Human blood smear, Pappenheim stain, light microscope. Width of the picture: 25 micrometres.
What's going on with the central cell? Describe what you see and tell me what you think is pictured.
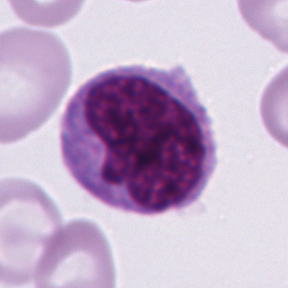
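Apart from a small ragged bulge of cytoplasm sticking out at the upper right edge, the cell outline is roughly round. That cytoplasm is pale greyish-blue, and a deep notch cuts into the left side of the nucleus. You're looking at a monocyte.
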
